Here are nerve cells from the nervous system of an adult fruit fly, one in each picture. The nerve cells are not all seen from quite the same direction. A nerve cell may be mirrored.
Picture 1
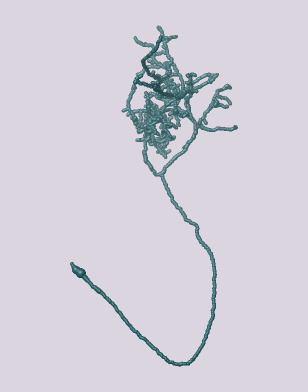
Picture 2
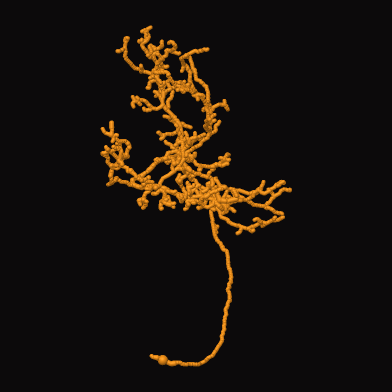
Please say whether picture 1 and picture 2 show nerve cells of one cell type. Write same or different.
different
